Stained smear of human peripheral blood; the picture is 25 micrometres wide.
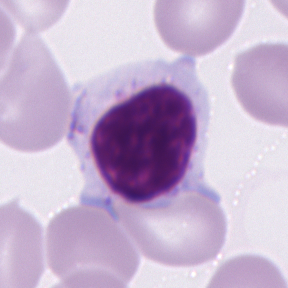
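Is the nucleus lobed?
No, it's just one round-to-oval mass.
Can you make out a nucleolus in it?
Not one that you can see.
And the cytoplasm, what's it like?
Pale greyish blue, with no vacuoles in it.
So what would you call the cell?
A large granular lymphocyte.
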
